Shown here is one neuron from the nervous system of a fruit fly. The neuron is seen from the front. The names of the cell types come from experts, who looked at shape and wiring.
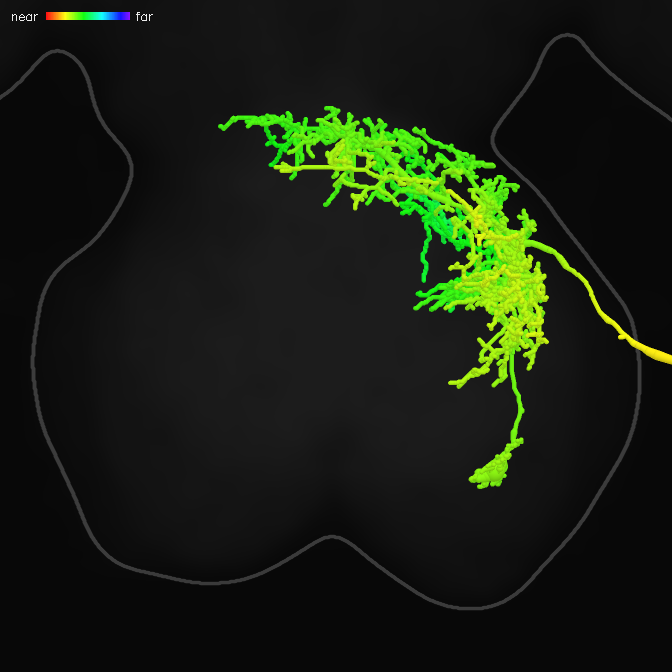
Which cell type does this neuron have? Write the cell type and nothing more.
tpn MN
